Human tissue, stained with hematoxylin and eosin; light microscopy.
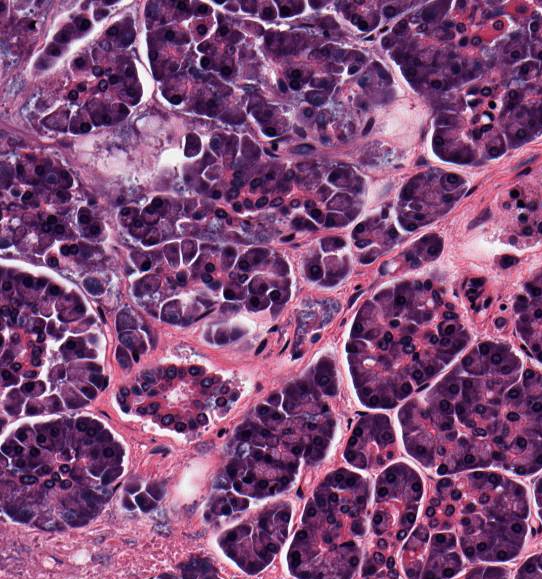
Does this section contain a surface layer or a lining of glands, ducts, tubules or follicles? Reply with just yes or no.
Yes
